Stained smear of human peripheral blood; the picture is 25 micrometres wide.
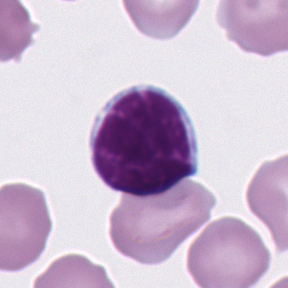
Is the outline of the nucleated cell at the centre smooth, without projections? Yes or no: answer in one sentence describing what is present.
Yes, this cell's outline runs smooth, without projections.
